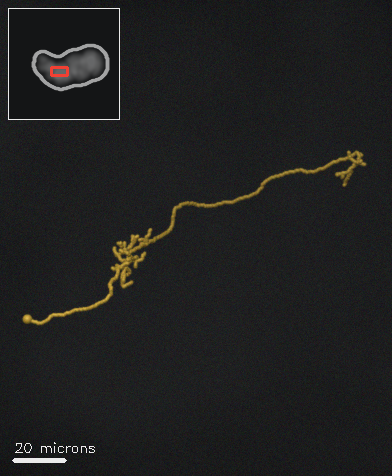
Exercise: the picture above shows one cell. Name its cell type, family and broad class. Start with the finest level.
Tm5b; Tm; optic-lobe intrinsic neuron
